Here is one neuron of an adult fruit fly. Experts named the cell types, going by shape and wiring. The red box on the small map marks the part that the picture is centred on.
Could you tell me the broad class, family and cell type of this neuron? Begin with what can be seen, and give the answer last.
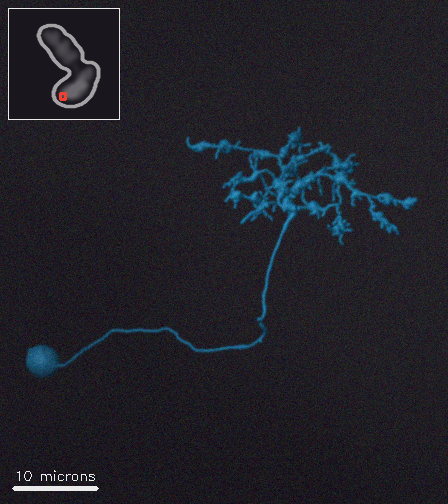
It lies in the brain. The cell body can be seen at the lower left of the picture. By the scale bar it is about 45 microns wide in this view. Its broad class is optic-lobe intrinsic neuron. The family is Dm. It is of cell type Dm15.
